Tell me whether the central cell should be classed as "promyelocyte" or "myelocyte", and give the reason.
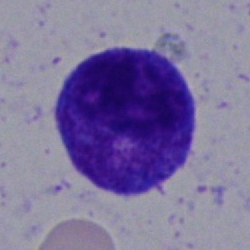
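This one is a promyelocyte rather than a myelocyte.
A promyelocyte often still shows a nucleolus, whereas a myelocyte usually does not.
The picture is slightly blurred, softening fine nuclear detail. The outline is roughly round, its edge smooth but slightly uneven, and I see no vacuoles. A pale pink red cell lies partly in view at the bottom edge.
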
